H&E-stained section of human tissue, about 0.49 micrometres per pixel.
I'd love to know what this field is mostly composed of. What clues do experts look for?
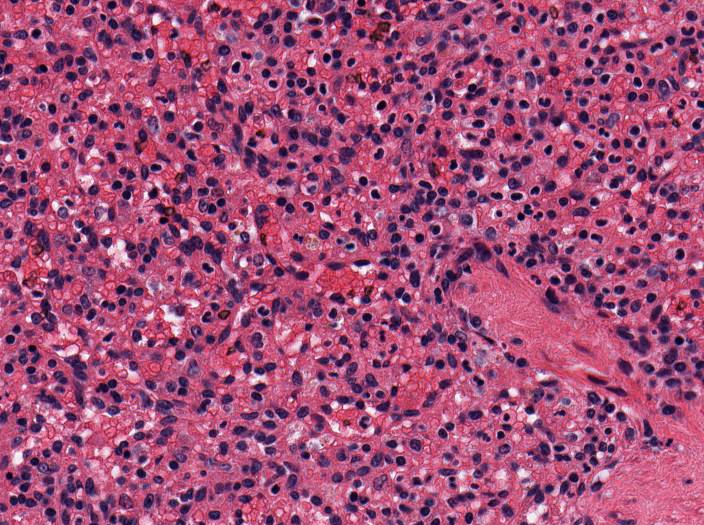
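Shown here is red pulp of the spleen. Cells form a diffuse solid sheet, with no glands or tubules, and many have sharp pink-red borders.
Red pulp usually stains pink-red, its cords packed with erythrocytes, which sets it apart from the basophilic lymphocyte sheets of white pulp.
Brown pigment granules are scattered mainly in the upper half.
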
